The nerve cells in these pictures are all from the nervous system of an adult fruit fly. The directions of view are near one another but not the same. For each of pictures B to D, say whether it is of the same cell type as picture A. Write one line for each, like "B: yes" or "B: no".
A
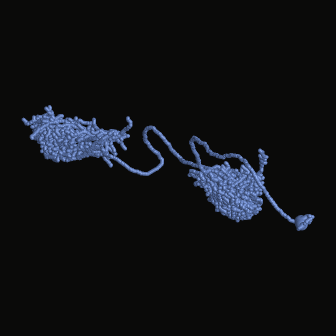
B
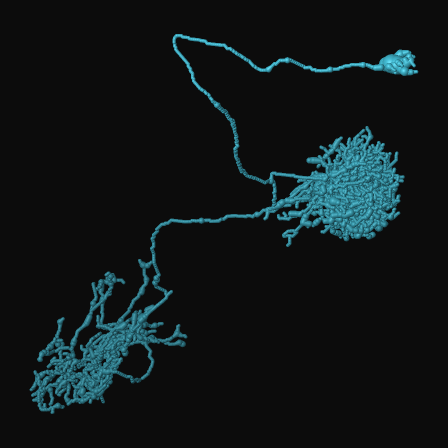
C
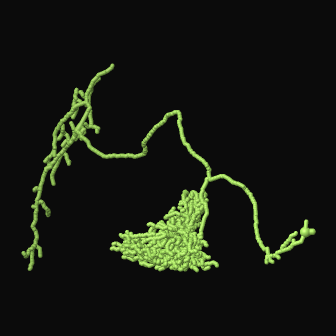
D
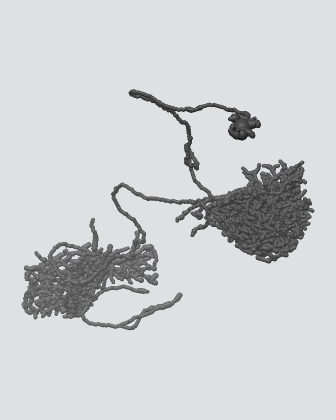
B: yes
C: no
D: yes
